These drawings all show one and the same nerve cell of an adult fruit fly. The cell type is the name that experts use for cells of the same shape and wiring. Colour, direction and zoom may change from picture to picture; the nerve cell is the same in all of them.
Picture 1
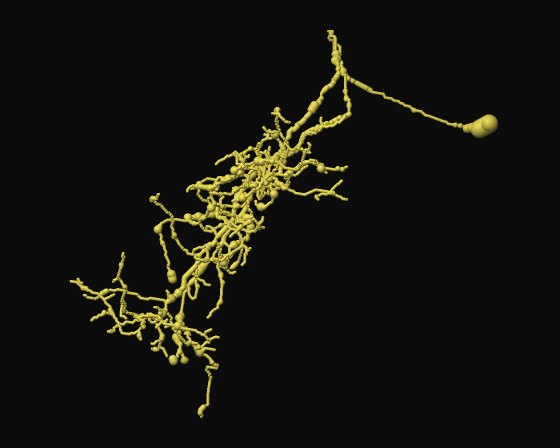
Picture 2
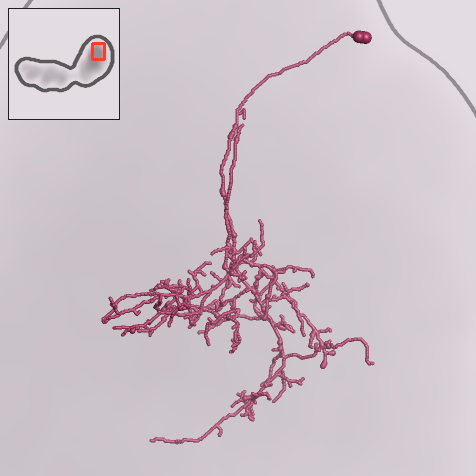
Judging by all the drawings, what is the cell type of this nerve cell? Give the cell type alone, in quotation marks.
"PVLP005"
